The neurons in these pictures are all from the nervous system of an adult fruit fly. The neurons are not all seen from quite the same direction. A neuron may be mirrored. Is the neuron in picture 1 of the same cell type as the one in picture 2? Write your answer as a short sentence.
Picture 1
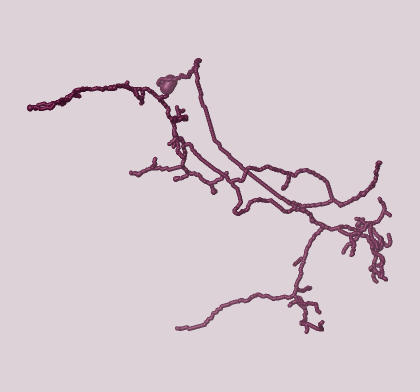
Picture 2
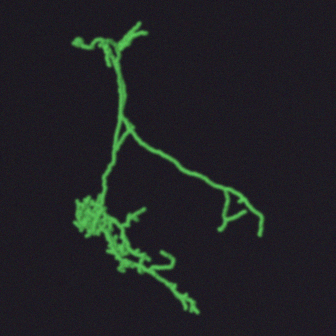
They are of different cell types.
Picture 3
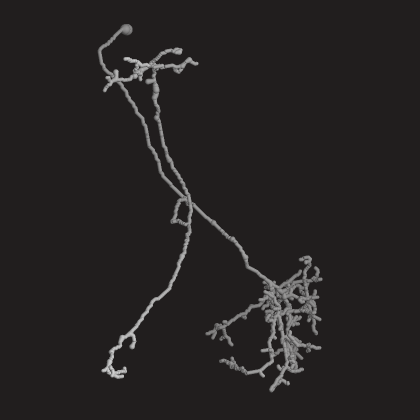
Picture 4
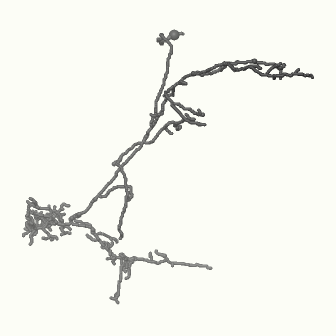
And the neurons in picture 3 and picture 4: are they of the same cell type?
They are of different cell types.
